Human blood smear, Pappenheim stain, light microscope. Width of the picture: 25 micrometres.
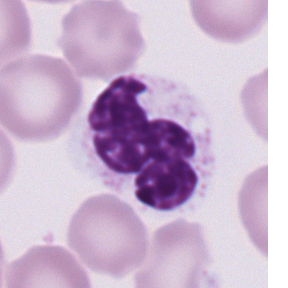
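Segmented neutrophil with a round, smooth outline. Its cytoplasm is pale, almost colourless, with small pink-violet granules scattered through it. No vacuoles are present in the cytoplasm.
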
